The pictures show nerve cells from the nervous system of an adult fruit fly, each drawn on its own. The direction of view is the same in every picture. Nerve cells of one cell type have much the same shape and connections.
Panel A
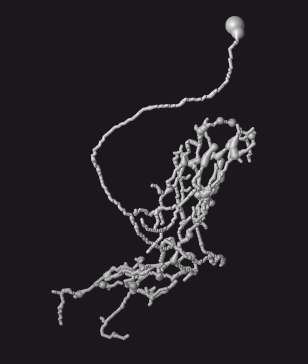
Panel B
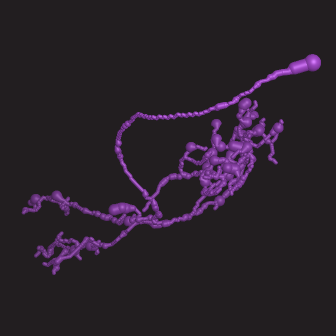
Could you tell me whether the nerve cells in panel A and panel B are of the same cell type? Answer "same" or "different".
same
